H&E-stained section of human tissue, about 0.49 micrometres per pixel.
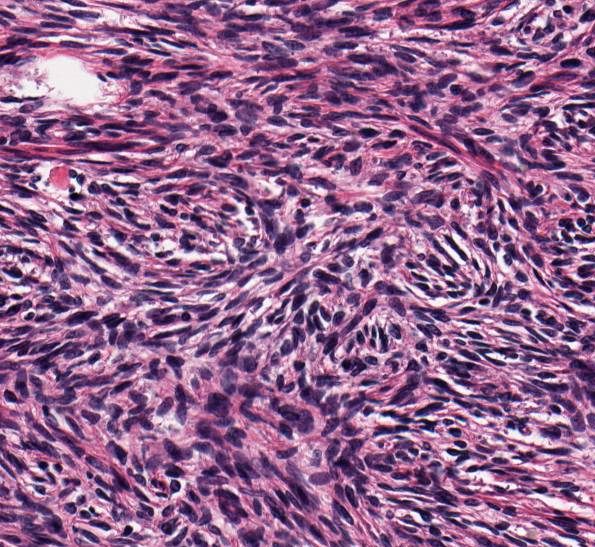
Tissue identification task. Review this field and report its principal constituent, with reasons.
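Ovarian cortex makes up this field. Densely packed spindle cells fill the field in short fascicles crossing in different directions, curving around one another in a loose swirl near the centre.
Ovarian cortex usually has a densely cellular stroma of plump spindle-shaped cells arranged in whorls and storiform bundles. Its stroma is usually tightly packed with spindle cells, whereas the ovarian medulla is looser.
The cells have scant pale pink cytoplasm with indistinct borders. No epithelium or glands are present.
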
